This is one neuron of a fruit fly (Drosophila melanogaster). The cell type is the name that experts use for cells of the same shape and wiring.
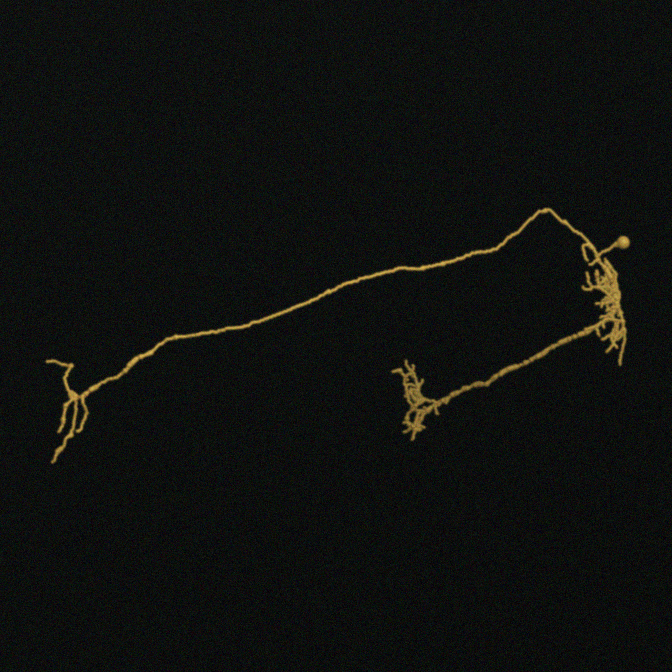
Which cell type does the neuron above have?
LLPC1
